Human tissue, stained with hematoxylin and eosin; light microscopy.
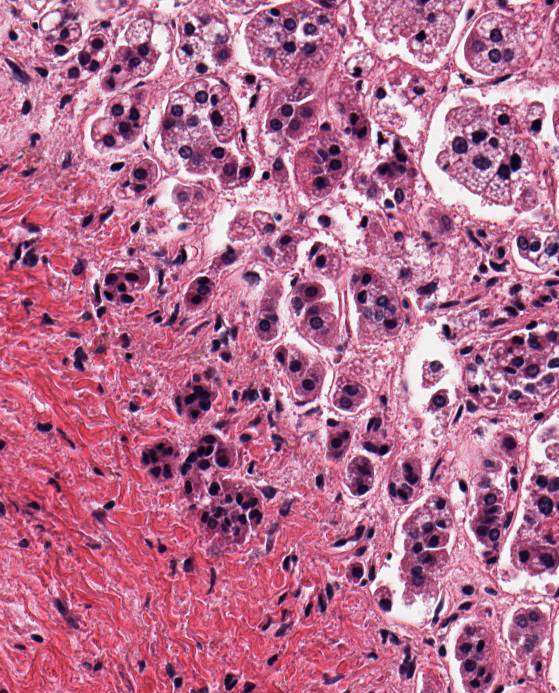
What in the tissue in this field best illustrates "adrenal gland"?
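The tissue here is adrenal gland.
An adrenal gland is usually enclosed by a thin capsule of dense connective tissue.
In this field, dense pink collagenous tissue fills the lower left; its collagen fibres are wavy and carry scattered spindle-shaped nuclei. The upper and right parts are filled by large cells grouped in rounded nests, separated by thin fibrous septa.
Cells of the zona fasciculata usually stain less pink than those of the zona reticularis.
The cells in these nests have abundant pale pink, finely vacuolated, bubbly cytoplasm.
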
